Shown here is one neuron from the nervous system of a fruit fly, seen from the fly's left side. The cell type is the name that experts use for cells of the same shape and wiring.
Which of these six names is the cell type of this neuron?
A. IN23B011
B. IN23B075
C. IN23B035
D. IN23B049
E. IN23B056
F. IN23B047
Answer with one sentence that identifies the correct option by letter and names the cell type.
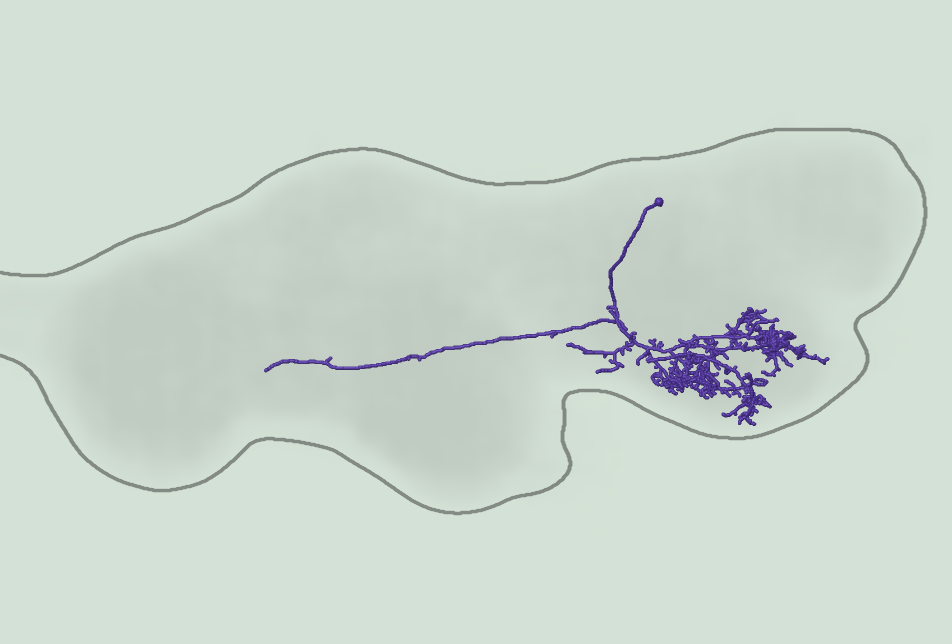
Cell type IN23B047, option F, is the one the neuron has.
